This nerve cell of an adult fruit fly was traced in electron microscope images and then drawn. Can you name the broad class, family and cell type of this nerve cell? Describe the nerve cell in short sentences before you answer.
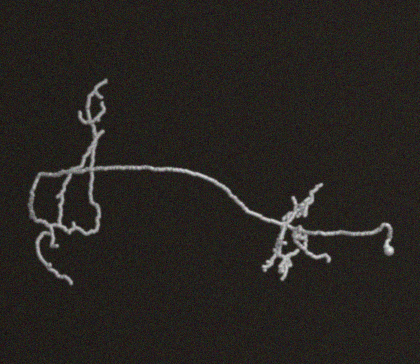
As drawn here it is wider than it is tall. Its broad class is visual projection neuron. Its family is MeTu. Its cell type is MeTu4f.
